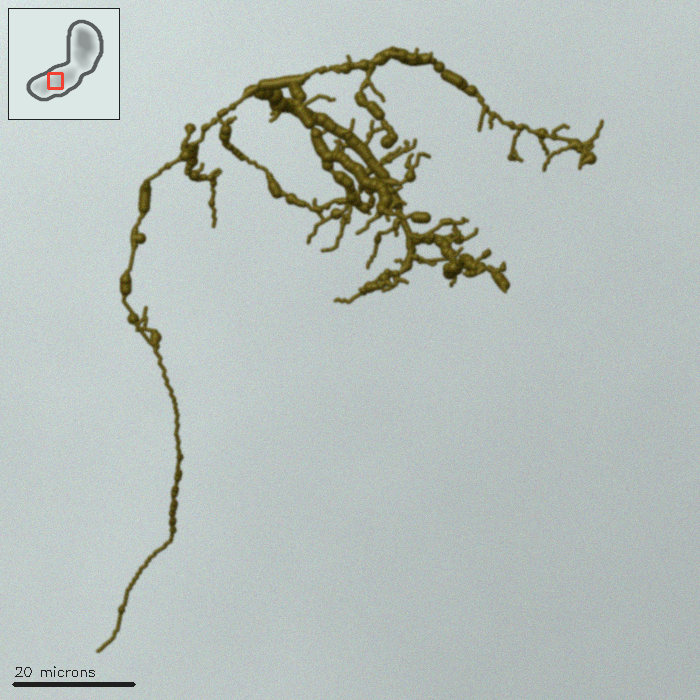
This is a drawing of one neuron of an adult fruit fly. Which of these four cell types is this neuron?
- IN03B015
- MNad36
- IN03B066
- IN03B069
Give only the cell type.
IN03B066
